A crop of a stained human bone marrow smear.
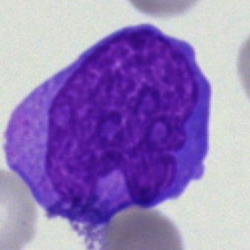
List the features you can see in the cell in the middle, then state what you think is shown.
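Quick look: the nucleus is irregular, folded and indented along its outline. Its chromatin makes a fine, lacy network with small pale spaces. Cytoplasm is widest on the left, and that's where fine pinkish-purple granules are scattered. It's a blast.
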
